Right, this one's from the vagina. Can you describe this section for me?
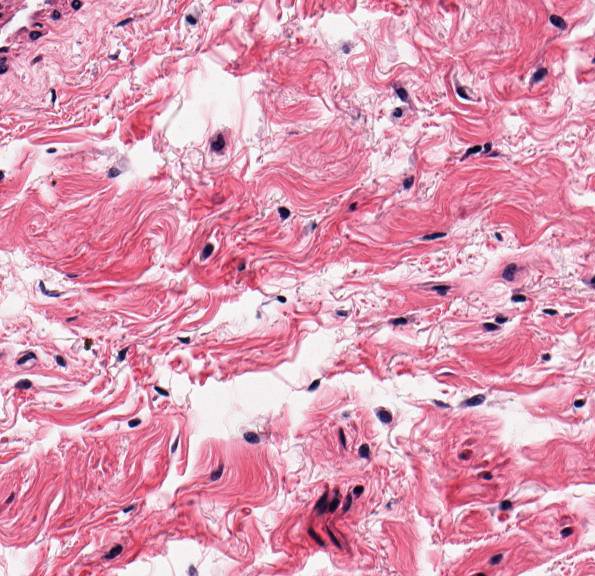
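Wavy collagen bundles occupy the entire field, running in many different directions. Small dark nuclei, mostly elongated or oval, lie sparsely scattered between and within the bundles, with little or no cytoplasm discernible around them. Near the bottom centre, a small group of elongated dark nuclei lies side by side within a single bundle.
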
